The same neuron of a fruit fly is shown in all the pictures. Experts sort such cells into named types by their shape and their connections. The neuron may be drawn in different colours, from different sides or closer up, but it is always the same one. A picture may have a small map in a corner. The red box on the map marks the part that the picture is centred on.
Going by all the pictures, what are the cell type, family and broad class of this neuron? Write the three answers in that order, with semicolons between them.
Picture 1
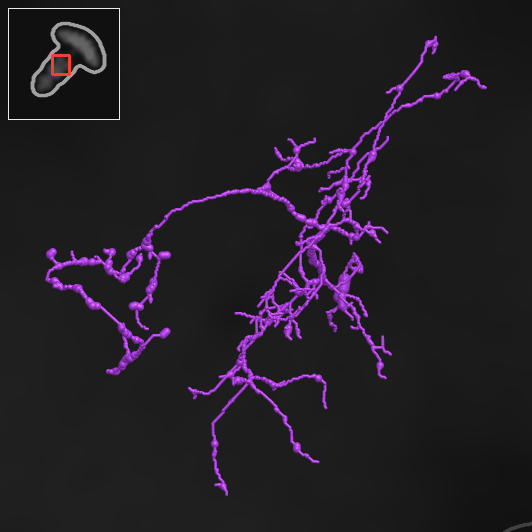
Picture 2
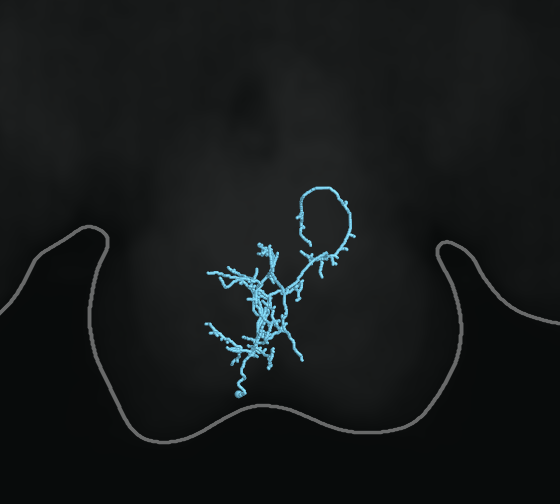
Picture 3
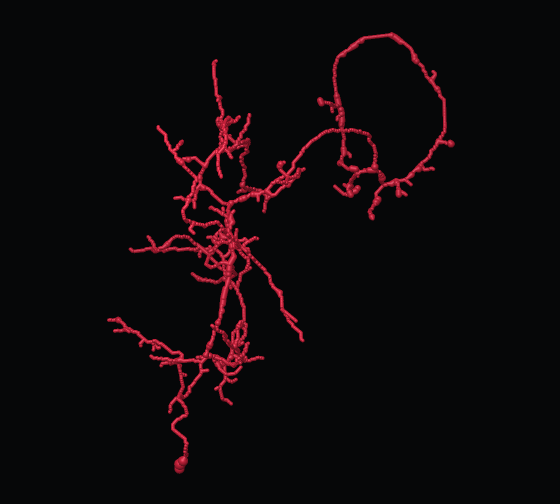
IN06B072; hemilineage 06B; nerve-cord intrinsic neuron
